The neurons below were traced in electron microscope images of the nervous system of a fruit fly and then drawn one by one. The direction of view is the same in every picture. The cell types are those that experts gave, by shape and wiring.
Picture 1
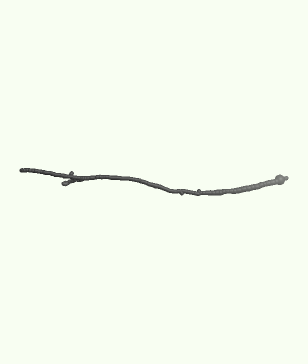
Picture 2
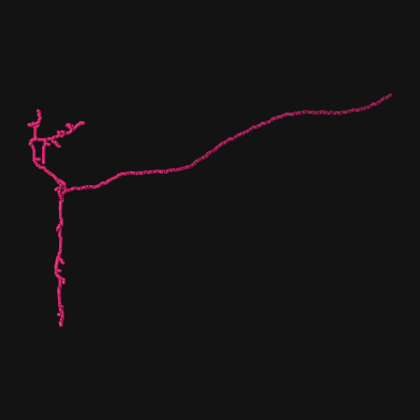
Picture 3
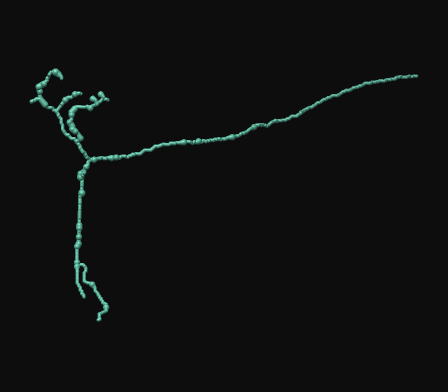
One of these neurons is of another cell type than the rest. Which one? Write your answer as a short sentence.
The neuron in picture 1 is of another cell type than the rest.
